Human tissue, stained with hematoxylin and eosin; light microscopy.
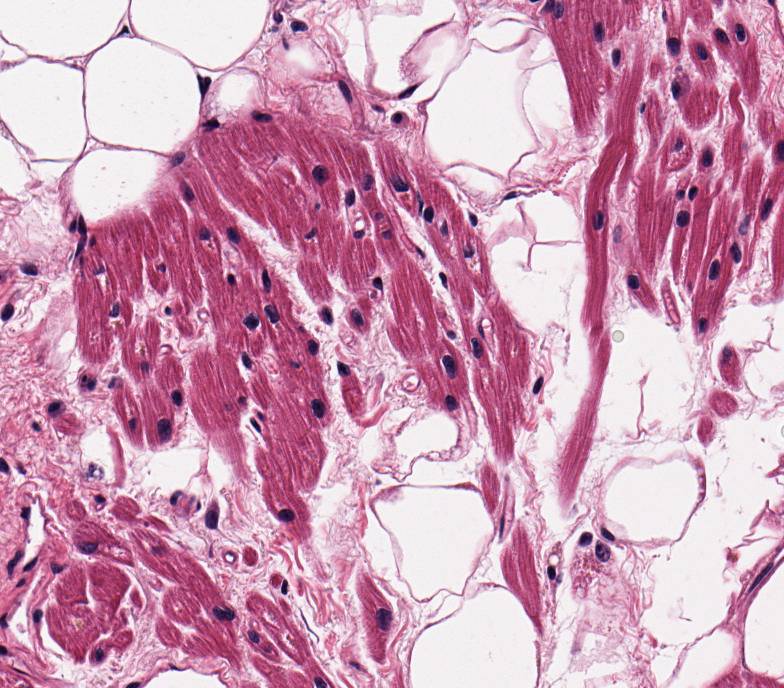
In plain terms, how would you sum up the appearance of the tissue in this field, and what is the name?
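Groups of fat cells separate the muscle bundles, lying mainly along the top, right side and lower centre. The large central bundle consists of branching cardiac muscle cells running obliquely downward and fanning out from its upper edge. Their cytoplasm is deep pink and finely striated lengthwise. The tissue is atrial appendage of the heart.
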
